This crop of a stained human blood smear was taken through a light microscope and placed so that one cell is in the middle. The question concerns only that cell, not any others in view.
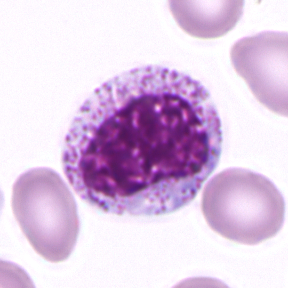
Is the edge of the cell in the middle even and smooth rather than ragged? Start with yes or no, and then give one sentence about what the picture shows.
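Yes. The cell has a round, smooth outline.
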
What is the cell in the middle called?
metamyelocyte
